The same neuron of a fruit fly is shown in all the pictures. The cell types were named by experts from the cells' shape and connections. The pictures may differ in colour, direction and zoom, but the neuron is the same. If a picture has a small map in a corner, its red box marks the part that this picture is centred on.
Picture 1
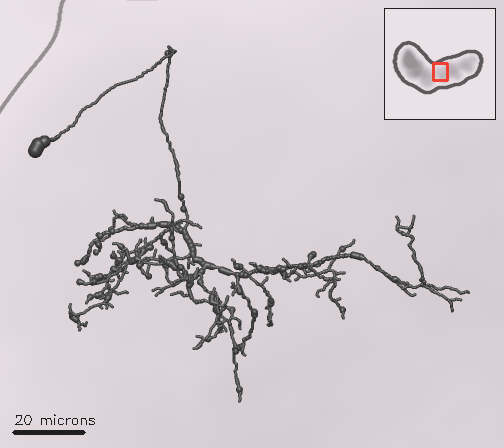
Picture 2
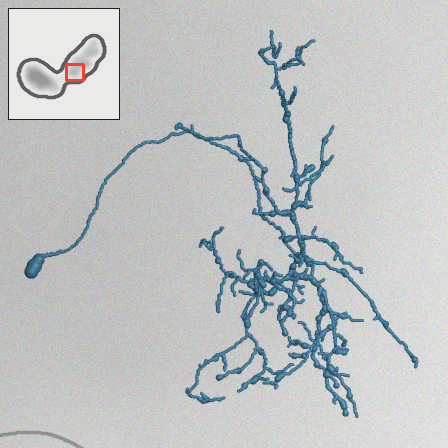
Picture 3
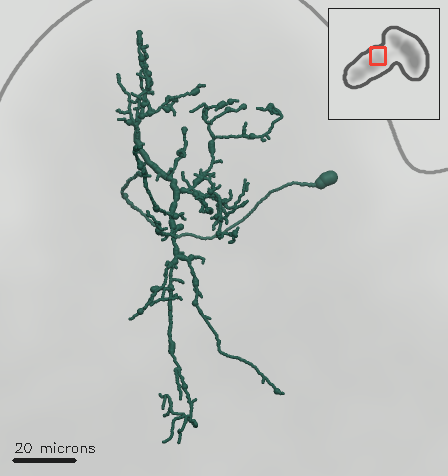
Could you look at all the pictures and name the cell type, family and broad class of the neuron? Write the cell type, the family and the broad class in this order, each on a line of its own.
IN19A120
hemilineage 19A
nerve-cord intrinsic neuron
